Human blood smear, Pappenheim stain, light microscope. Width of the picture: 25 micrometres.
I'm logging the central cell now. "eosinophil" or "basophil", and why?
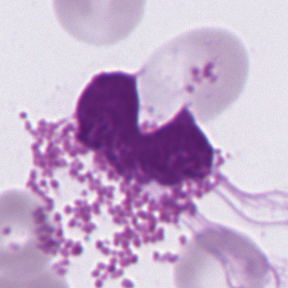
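I'd call it an eosinophil, not a basophil.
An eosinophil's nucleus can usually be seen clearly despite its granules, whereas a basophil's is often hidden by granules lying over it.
Here I can see the chromatin: dense, dark purple, faintly streaked, with no nucleoli. No distinct body of cytoplasm shows; the granules lie against the pale background. Fine thread-like strands trail from the lower right edge toward the right.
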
